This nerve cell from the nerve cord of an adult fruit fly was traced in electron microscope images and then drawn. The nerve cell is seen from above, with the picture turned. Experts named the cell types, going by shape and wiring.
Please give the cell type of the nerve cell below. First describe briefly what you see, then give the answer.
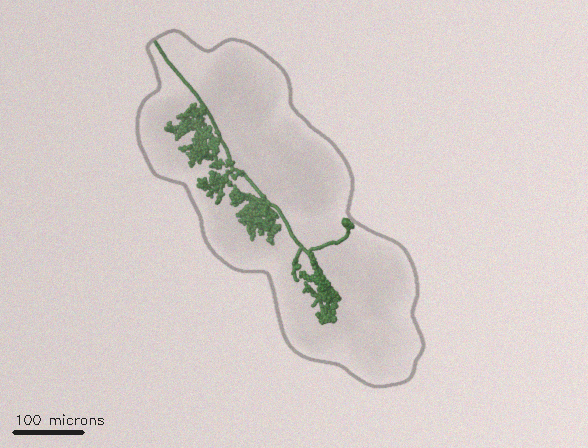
By the scale bar it is about 400 microns tall in this view. In this view it is taller than it is wide. This is an ascending neuron. It is of cell type AN09B003.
